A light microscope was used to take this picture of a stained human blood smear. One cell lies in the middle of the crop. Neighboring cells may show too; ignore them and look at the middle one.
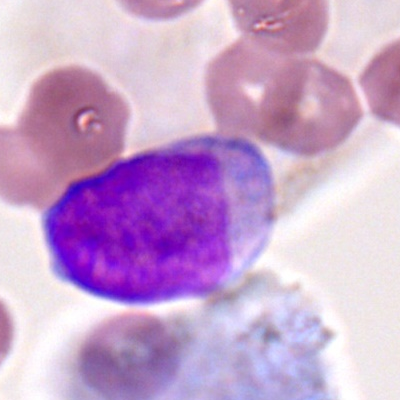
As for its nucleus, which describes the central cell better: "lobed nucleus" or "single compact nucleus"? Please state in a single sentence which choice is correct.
There is one compact round, oval or kidney-shaped nucleus in this cell.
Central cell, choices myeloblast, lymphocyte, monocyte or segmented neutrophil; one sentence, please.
The cell found in the middle of this crop is a myeloblast.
